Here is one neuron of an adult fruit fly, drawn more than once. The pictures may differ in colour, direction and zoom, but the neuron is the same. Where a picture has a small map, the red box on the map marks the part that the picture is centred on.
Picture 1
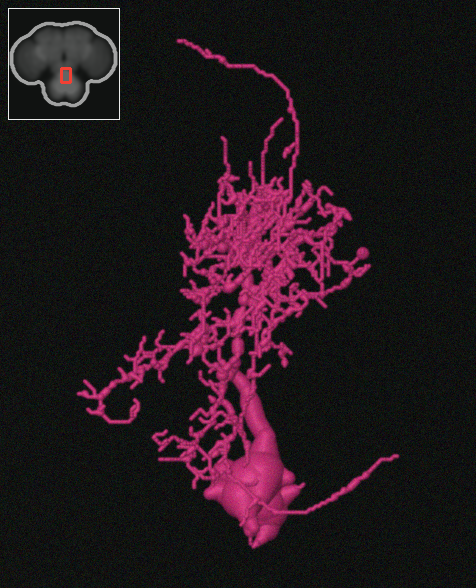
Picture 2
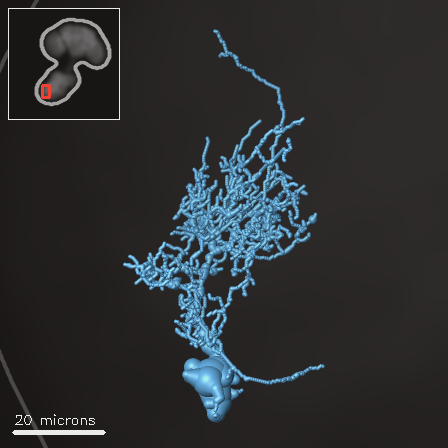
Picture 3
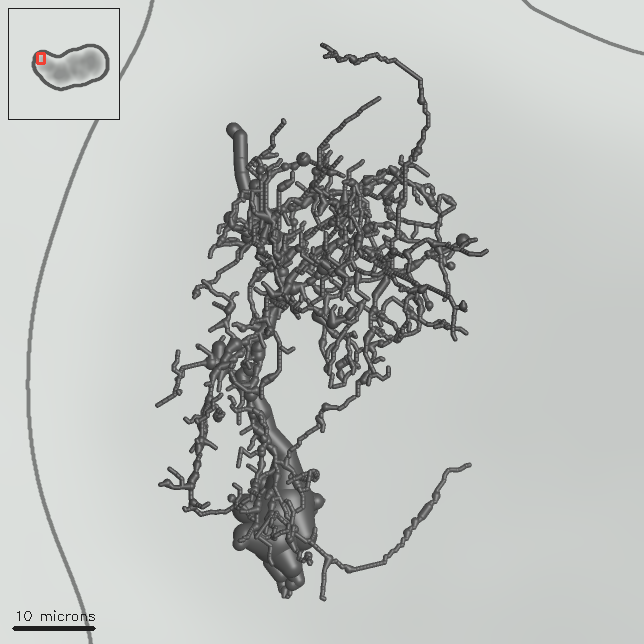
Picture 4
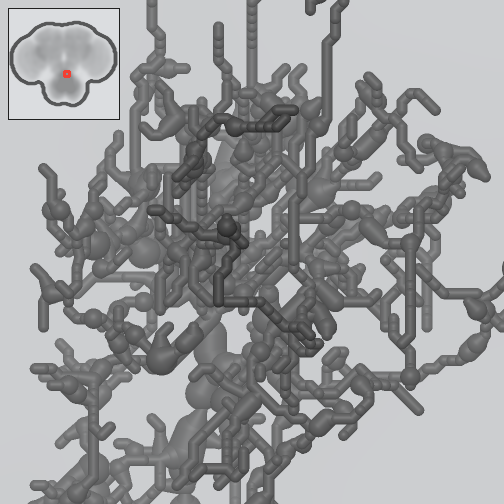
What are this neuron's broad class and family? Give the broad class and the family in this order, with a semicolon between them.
motor neuron of the nerve cord; MNad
